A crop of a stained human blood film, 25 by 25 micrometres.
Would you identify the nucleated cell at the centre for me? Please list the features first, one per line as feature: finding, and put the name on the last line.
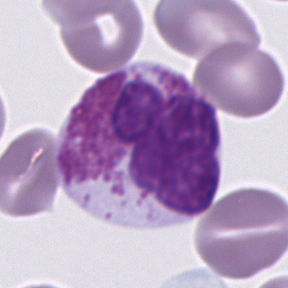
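Granules: coarse, reddish-purple, crowding the left part of the cytoplasm
Lower cytoplasm: pale, only scattered granules
Nucleus: mostly in the right half of the cell
Chromatin: dark purple, condensed
Diameter: about 15 micrometres
Cell type: eosinophil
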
